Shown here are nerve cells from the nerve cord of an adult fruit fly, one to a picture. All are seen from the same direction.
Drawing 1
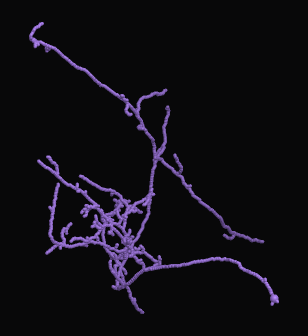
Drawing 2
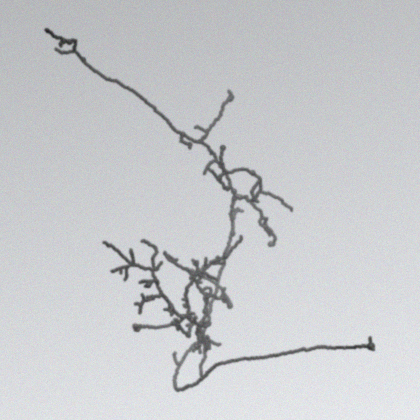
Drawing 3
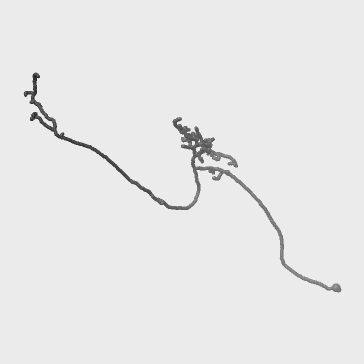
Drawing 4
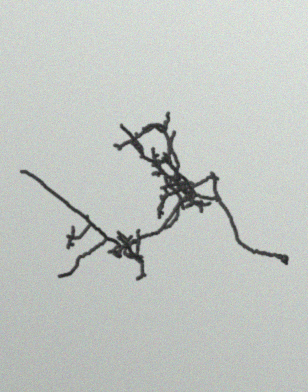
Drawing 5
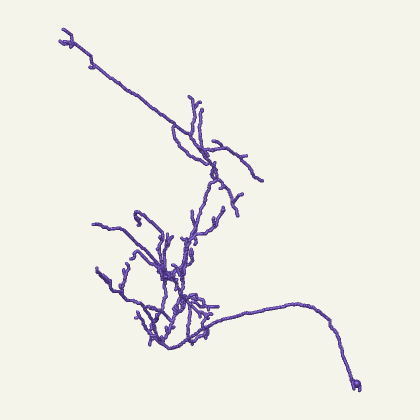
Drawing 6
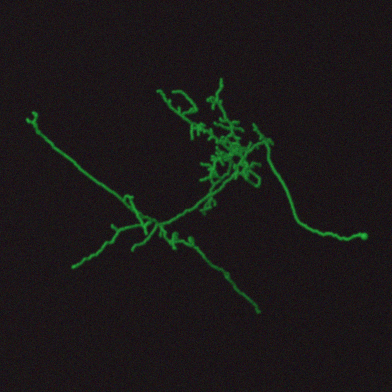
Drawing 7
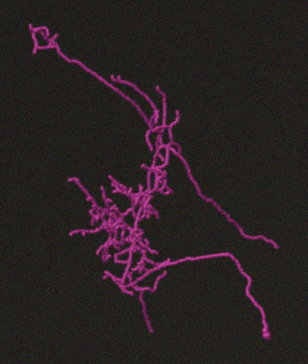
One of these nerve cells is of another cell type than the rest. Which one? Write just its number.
3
